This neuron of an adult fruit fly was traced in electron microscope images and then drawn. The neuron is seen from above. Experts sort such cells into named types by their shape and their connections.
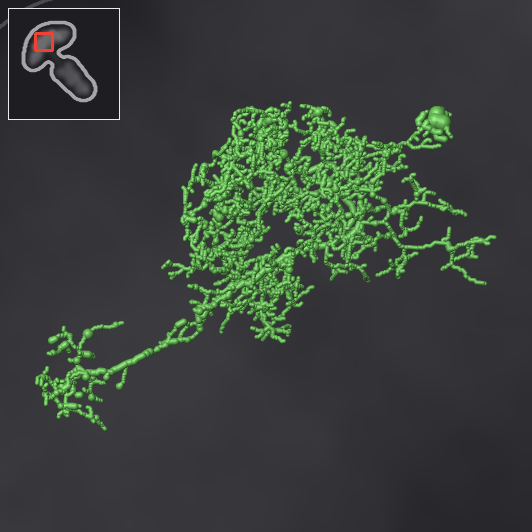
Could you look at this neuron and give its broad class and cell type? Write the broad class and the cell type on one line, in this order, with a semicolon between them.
central-brain intrinsic neuron; GNG111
